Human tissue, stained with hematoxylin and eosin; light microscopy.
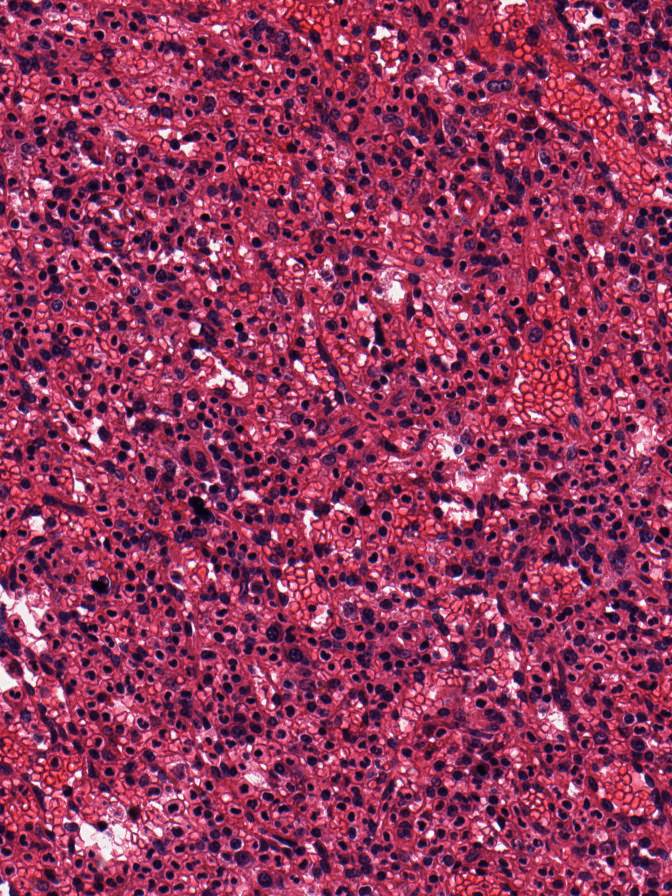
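Spleen: erythrocytes lie packed together in many clusters throughout, most heavily at the upper right. Round nucleated cells and erythrocyte-filled areas intermingle irregularly, and I can see no clear boundary between them. Small irregular white spaces are scattered across the field, a few larger ones near the left edge. No fat cells are present.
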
